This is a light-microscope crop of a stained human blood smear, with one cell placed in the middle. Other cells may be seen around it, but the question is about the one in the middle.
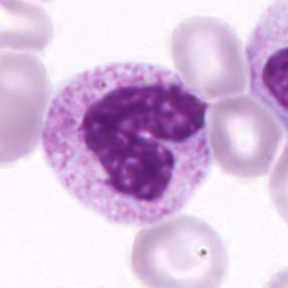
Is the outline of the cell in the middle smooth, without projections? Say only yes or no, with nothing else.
Yes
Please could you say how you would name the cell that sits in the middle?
band neutrophil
